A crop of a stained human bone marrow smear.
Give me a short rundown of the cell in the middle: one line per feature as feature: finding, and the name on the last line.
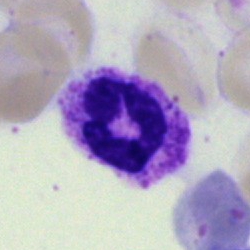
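Ring: the nucleus closes on itself around a central opening
Centre: that opening is filled with pale pinkish-lilac material
Nucleoli: I can't find any
Edge: irregular and a little ragged
Verdict: segmented neutrophil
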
